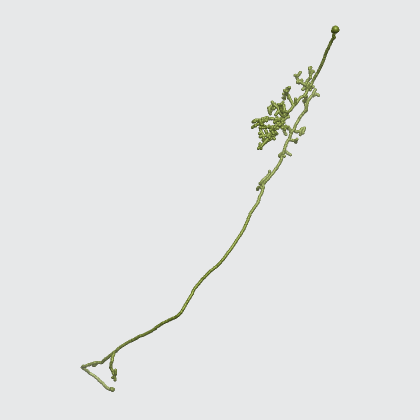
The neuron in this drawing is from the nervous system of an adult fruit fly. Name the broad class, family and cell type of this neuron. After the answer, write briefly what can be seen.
This is an ascending neuron. Its family is hemilineage 08B. Its cell type is AN08B079_b. The cell body can be seen at the upper right of the picture. In this view it is taller than it is wide.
